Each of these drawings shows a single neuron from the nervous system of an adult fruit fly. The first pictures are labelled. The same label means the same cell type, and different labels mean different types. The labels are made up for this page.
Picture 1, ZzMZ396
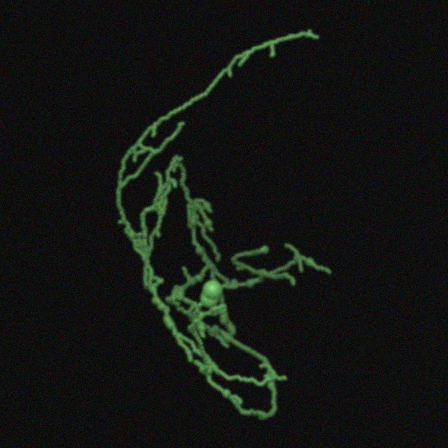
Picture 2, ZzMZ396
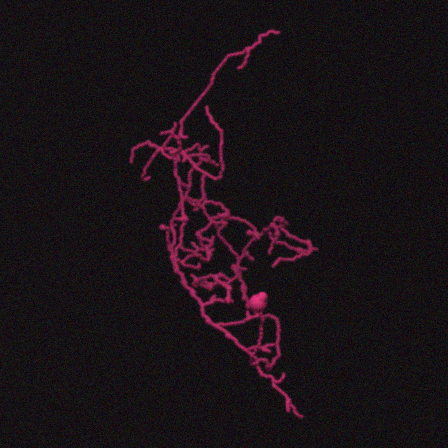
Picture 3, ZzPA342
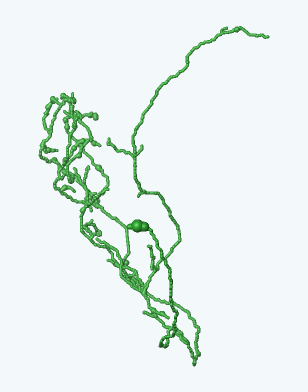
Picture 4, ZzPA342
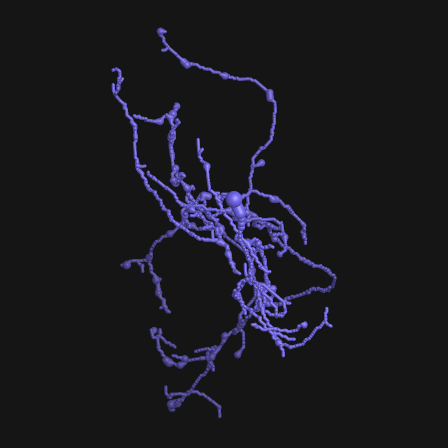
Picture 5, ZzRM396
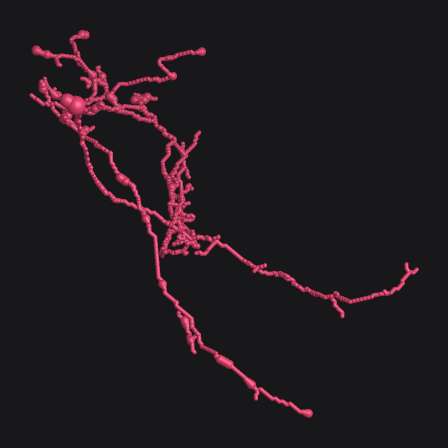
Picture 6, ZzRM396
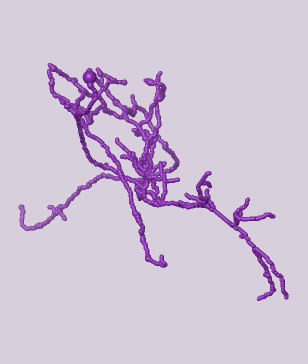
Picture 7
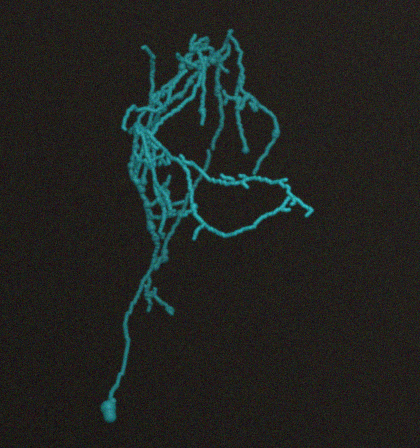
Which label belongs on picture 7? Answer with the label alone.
ZzMZ396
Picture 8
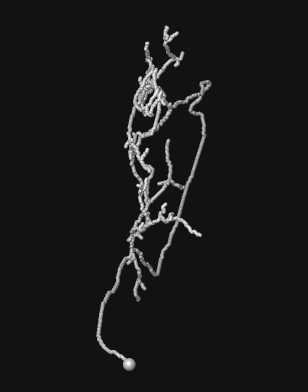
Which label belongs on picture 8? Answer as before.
ZzPA342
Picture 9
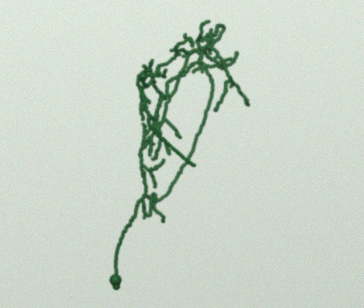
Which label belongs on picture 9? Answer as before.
ZzMZ396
